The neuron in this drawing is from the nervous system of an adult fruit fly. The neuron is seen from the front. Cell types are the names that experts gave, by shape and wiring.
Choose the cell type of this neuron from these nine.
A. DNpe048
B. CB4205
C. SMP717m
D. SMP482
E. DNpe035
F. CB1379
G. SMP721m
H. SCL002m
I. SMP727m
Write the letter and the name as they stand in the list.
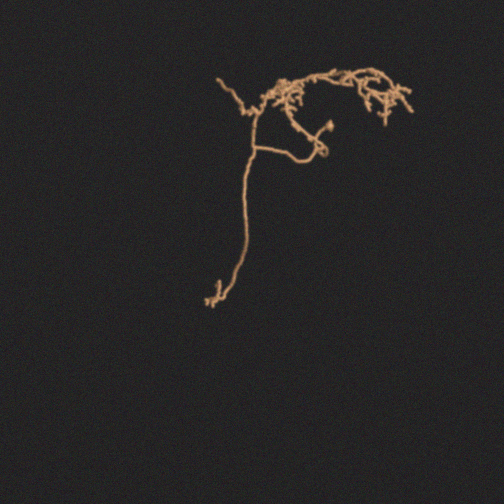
I. SMP727m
